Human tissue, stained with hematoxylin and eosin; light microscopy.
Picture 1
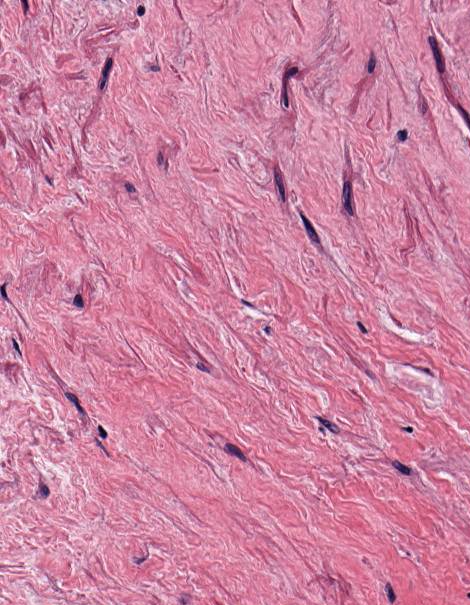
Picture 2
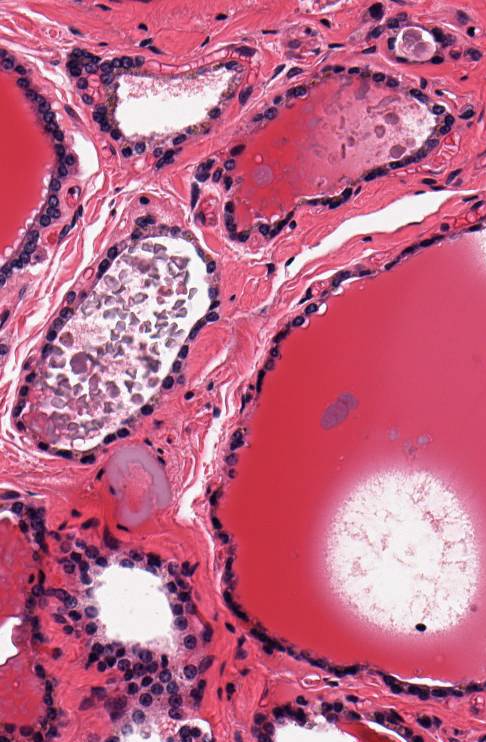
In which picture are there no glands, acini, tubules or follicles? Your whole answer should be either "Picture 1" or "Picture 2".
Picture 1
